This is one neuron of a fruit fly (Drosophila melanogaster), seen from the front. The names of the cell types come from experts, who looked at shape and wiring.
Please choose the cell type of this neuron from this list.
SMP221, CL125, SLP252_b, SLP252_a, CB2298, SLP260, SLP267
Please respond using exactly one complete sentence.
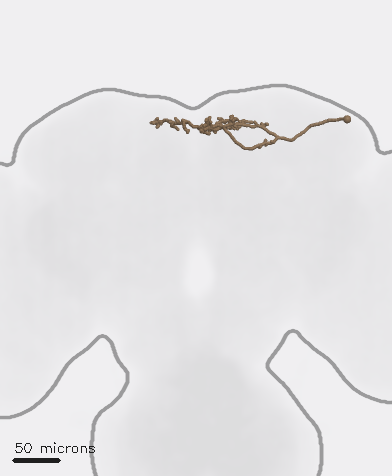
Cell type SMP221 is what this neuron is.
